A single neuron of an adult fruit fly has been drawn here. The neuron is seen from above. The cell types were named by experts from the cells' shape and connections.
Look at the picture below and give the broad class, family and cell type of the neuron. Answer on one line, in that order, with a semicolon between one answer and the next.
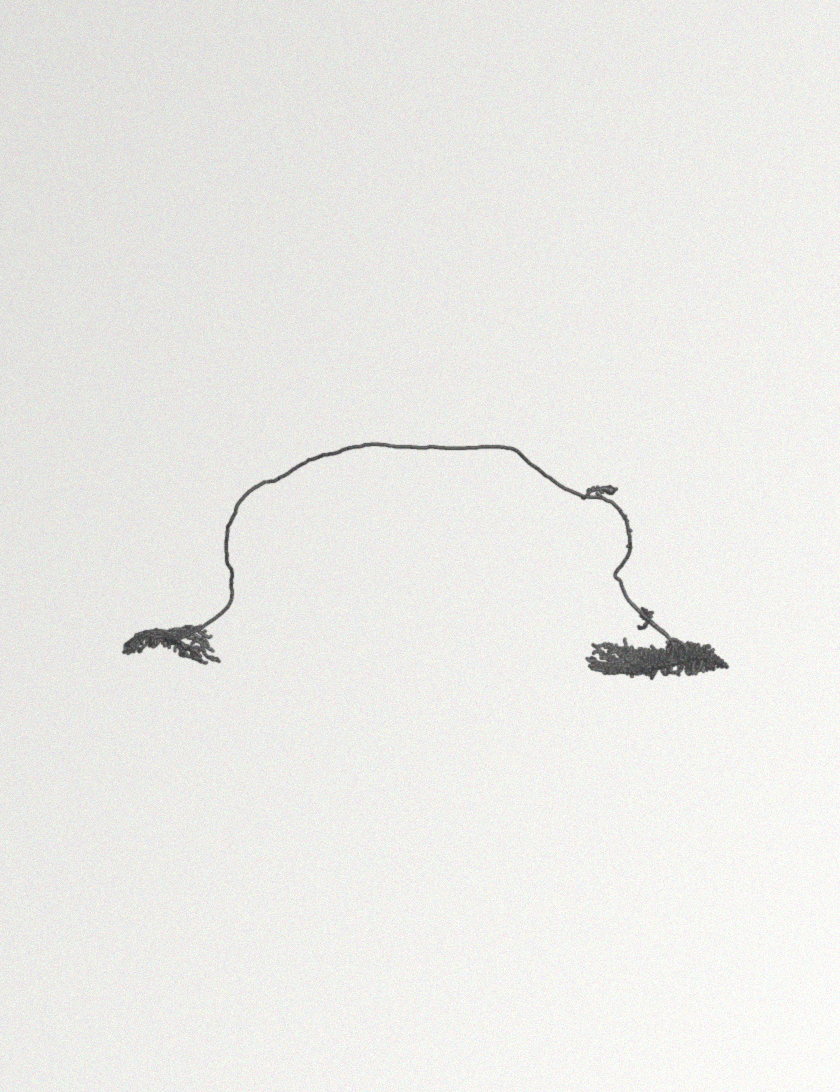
optic-lobe intrinsic neuron; H; H1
